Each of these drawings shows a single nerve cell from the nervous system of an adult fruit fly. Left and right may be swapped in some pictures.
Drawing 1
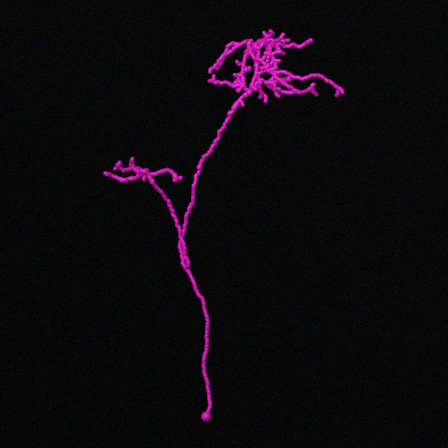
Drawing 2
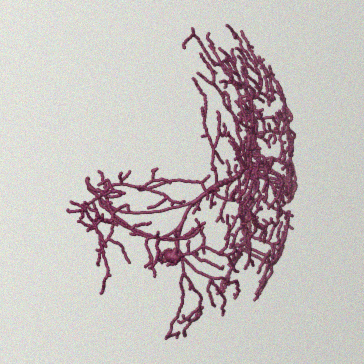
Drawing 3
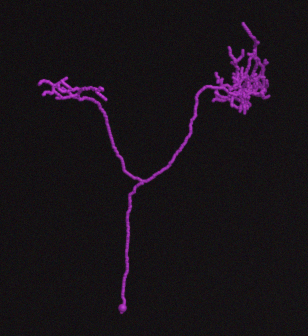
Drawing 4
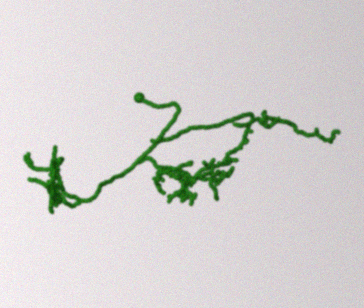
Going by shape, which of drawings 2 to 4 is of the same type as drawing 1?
3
